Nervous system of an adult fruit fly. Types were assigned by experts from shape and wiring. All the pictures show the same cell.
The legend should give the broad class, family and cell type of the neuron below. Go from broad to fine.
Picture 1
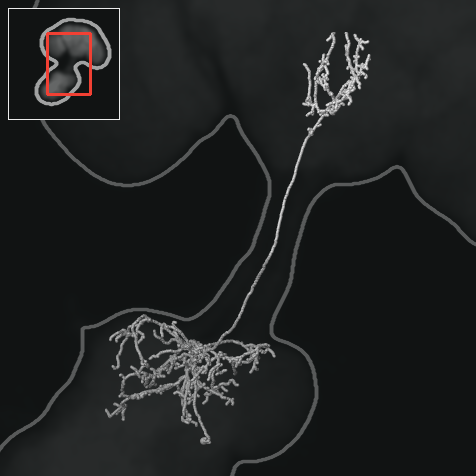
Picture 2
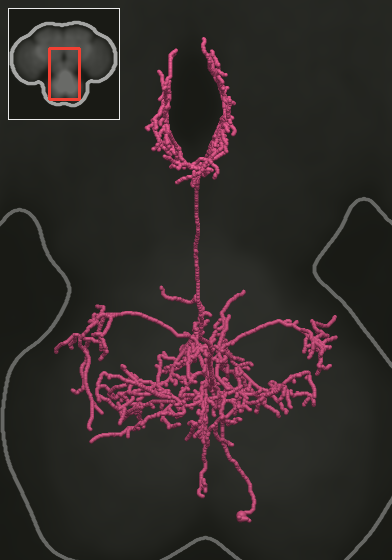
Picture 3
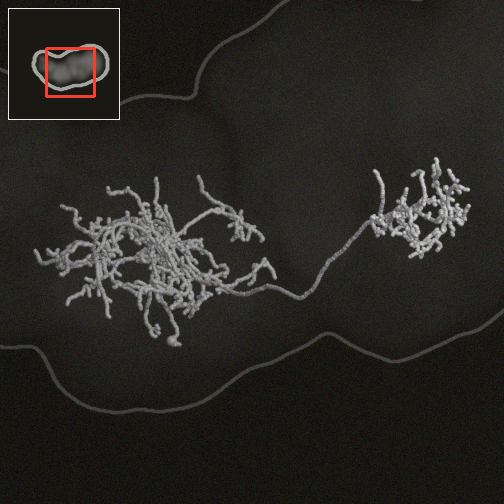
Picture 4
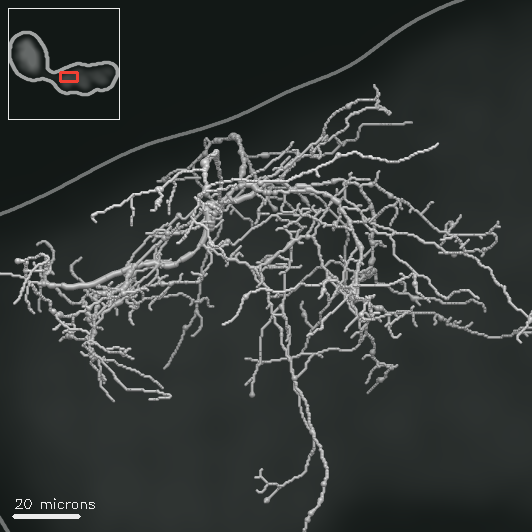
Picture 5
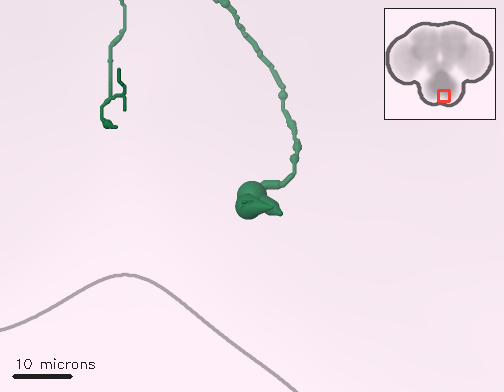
ascending neuron; hemilineage 27X; AN27X016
